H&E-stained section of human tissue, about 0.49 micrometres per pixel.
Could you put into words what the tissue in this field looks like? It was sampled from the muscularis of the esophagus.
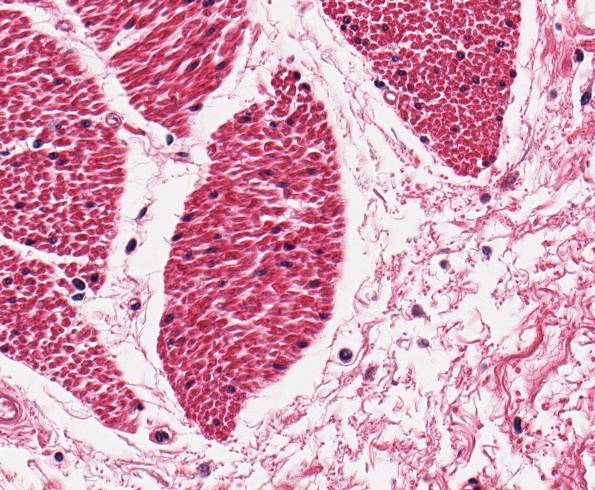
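Smooth muscle cells lie in separate bundles over the left and upper field, with loose connective tissue in the lower right. Cut across in the upper right bundle, they look like small rounded profiles; cut obliquely in the central bundle, they become short spindles with elongated nuclei. See how deep red their cytoplasm stains with eosin.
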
